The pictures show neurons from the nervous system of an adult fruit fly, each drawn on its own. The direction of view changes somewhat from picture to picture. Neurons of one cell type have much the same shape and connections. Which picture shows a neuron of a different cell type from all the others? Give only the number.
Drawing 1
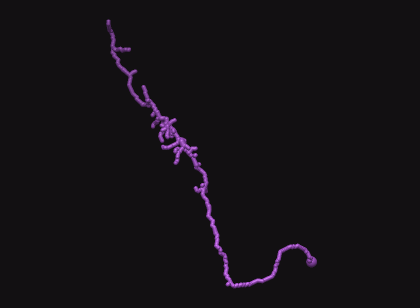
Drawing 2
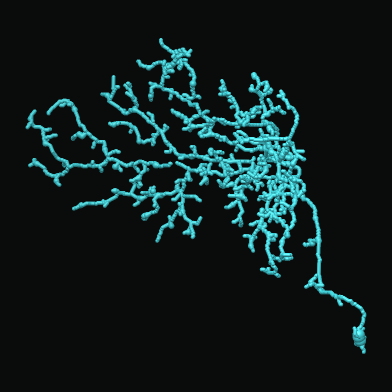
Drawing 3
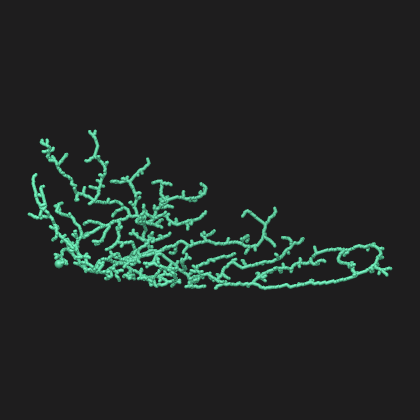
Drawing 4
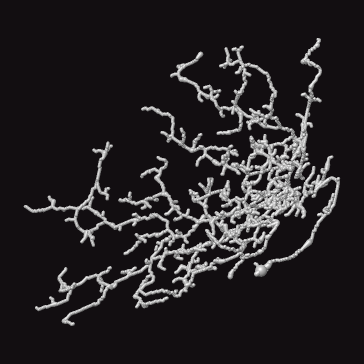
1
